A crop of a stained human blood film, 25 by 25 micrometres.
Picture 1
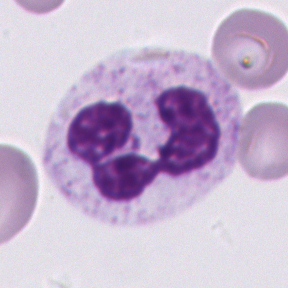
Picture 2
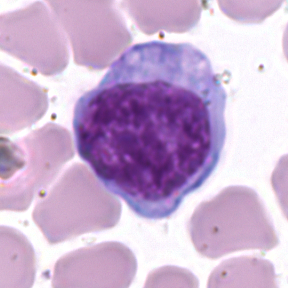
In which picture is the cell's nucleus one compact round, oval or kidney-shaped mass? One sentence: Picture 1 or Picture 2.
In picture 2, the cell has a nucleus that is one compact round, oval or kidney-shaped mass.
